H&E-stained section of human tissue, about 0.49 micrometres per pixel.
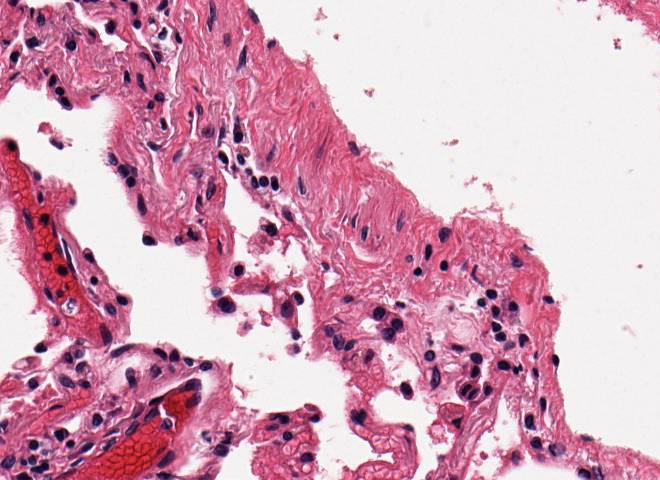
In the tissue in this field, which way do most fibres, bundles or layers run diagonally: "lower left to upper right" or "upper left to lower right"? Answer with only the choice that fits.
Upper left to lower right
